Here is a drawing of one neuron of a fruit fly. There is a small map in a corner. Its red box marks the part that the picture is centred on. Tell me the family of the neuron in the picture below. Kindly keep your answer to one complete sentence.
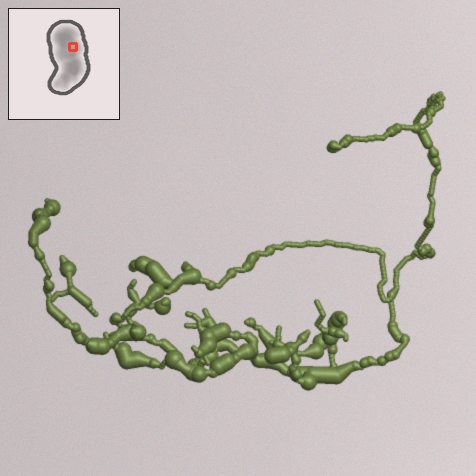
Family class thermosensory is assigned to this neuron.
